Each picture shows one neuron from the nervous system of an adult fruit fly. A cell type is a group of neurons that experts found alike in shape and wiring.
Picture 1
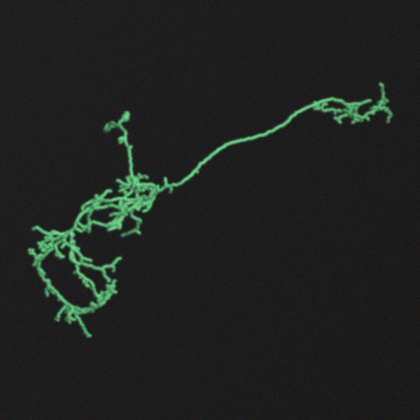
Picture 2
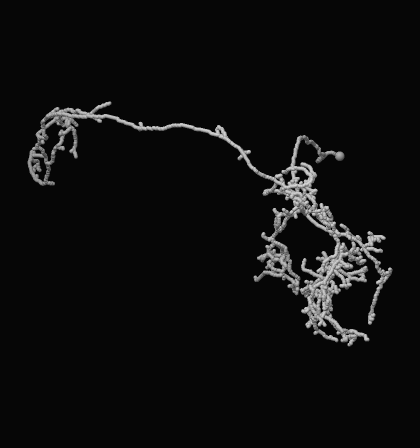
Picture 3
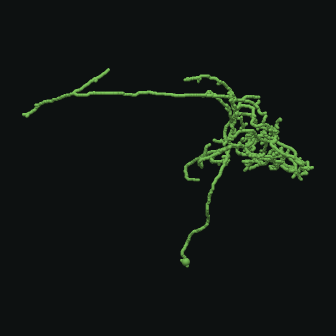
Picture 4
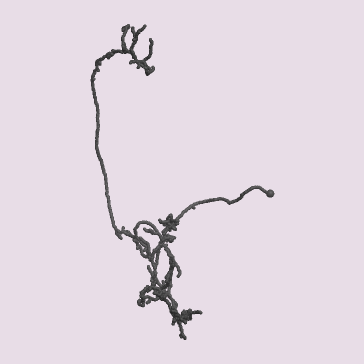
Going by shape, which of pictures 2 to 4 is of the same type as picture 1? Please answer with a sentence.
Picture 4 is of the same cell type.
